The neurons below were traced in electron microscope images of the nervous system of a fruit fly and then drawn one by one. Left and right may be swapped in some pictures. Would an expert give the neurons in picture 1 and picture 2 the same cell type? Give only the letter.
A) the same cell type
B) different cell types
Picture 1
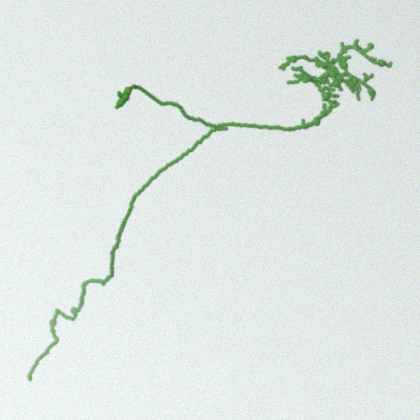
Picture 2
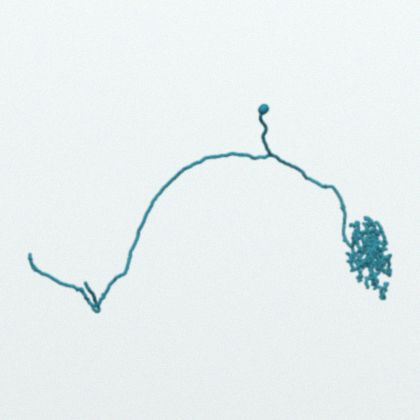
A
